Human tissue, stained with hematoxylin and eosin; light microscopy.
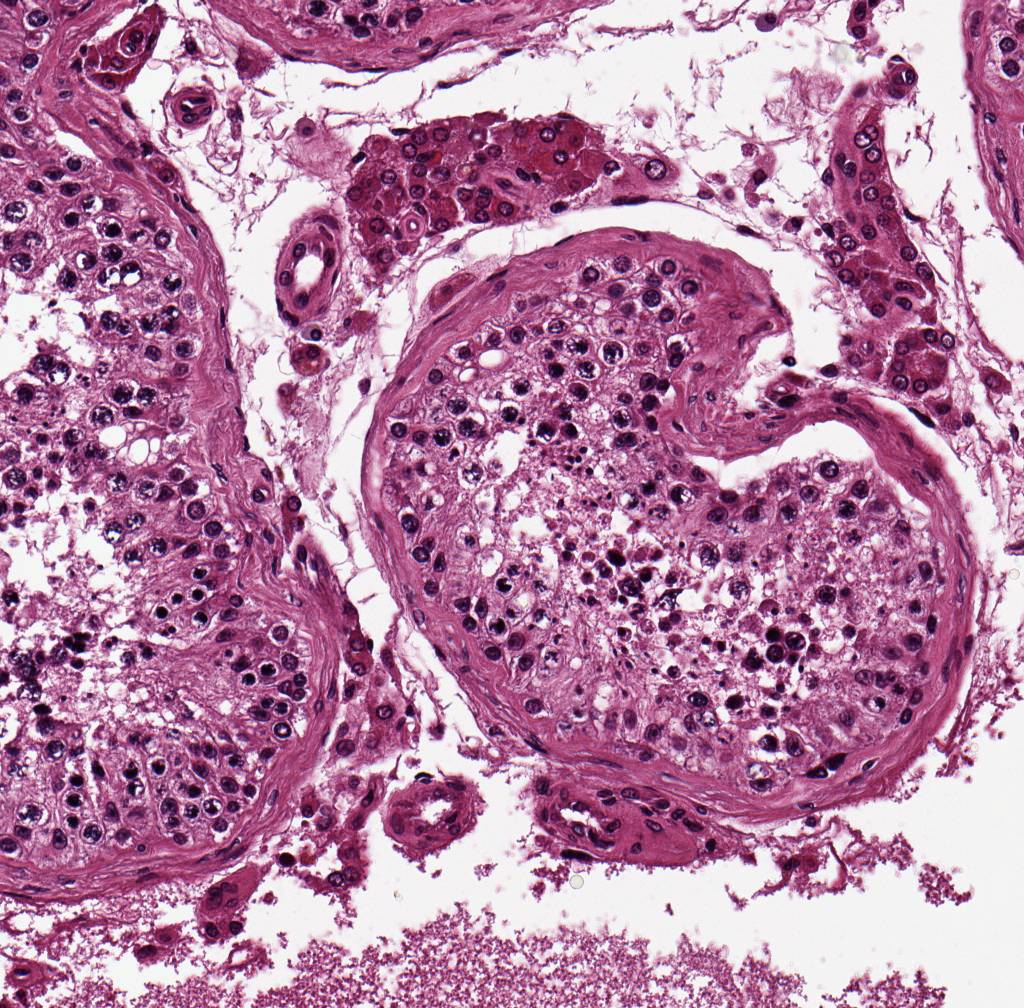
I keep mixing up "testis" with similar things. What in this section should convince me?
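This testis section shows two large rounded tubule cross-sections, at the left and centre-right, with loose interstitial tissue between them.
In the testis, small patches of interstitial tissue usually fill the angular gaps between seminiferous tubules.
Each tubule is lined by several layers of cells with round nuclei reaching from the wall towards the centre.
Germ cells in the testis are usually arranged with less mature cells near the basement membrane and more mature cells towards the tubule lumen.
A thick band of pink fibrous tissue surrounds each tubule, its flattened, elongated nuclei running parallel to the tubule edge. At its upper right, the centre-right tubule has an indented outline where its wall folds inward.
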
